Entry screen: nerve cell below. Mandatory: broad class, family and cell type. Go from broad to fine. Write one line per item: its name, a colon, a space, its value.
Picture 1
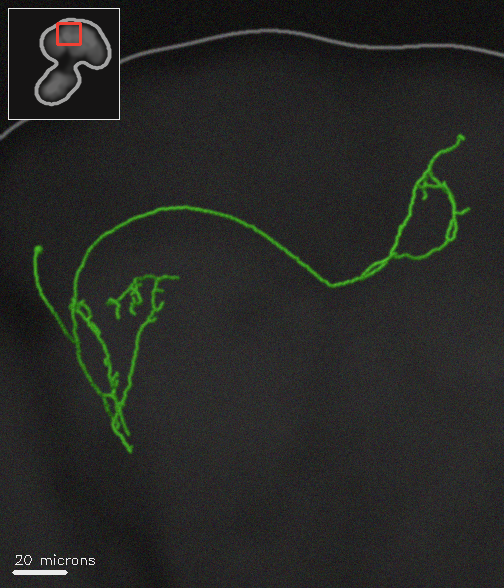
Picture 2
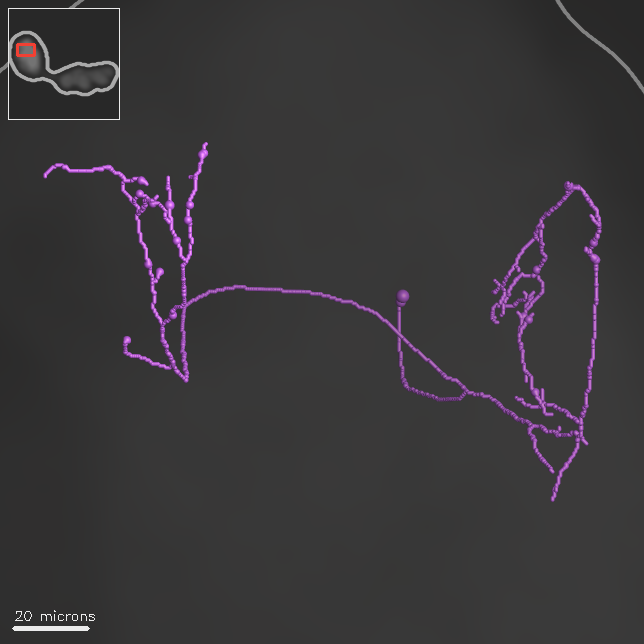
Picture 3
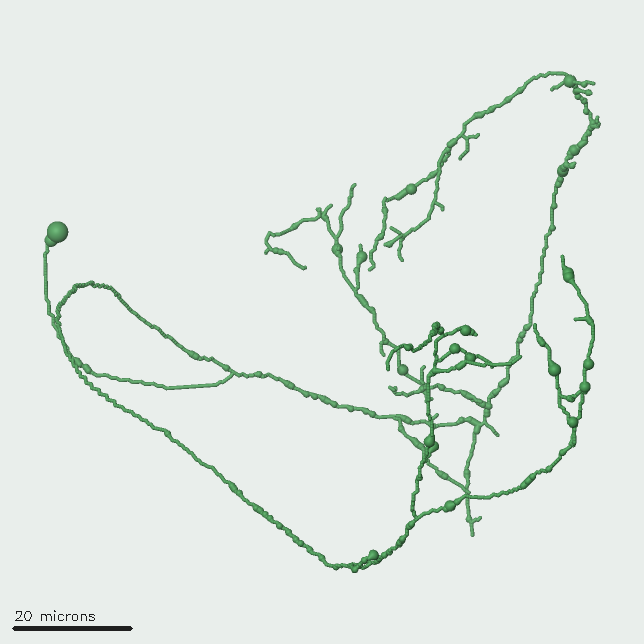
broad class: central-brain intrinsic neuron
family: hemilineage SLPa&l1_lateral
cell type: PLP048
